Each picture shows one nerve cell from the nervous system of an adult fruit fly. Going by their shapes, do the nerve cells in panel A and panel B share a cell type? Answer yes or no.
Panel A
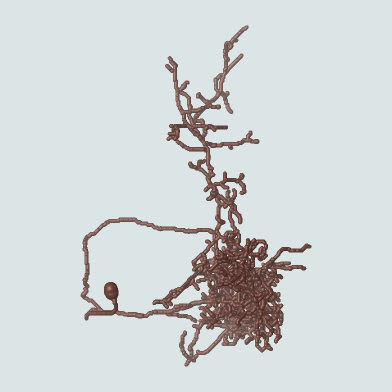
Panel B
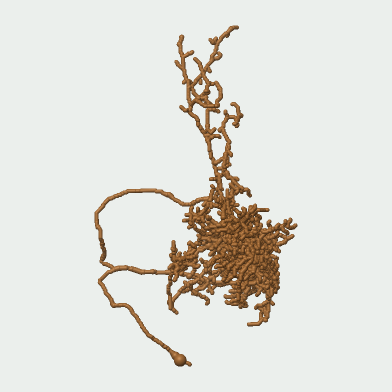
yes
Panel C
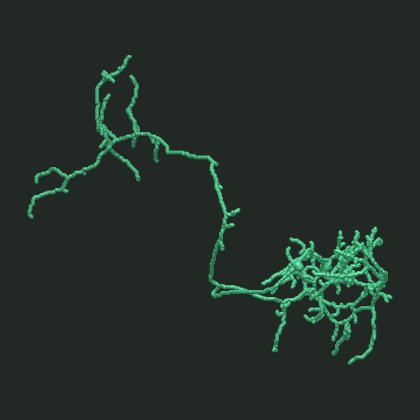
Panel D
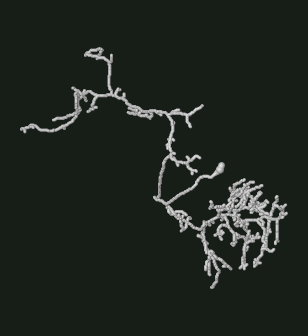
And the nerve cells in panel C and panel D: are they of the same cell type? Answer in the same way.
no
